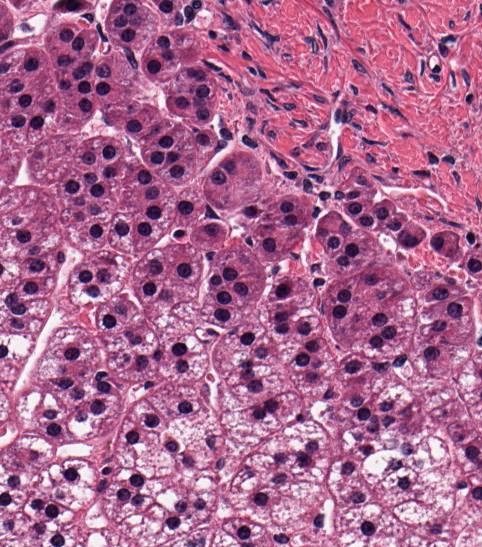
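Adrenal gland, with large polygonal cells filling most of the field in nests and cords outlined by thin septa. You'll see the cells in the lower half have pale, finely vacuolated, foamy cytoplasm, while those toward the upper left are more eosinophilic and less vacuolated. Their nuclei are round and central, many with a small nucleolus.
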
